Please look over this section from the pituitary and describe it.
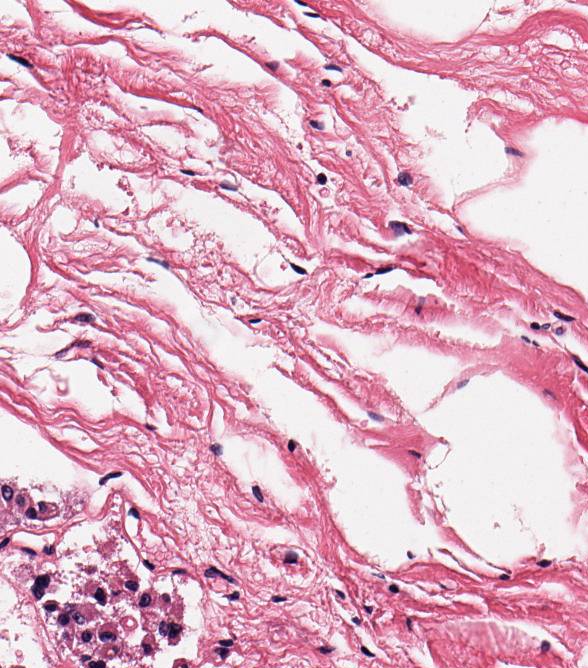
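Most of the field is loose fibrous tissue, its collagen bundles separated by wide clear spaces. Sparse nuclei, mostly small, dark and spindle-shaped, lie singly along the fibres. Now look at the lower left corner: a crowded cluster of cells, round dark nuclei, purplish granular cytoplasm.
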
